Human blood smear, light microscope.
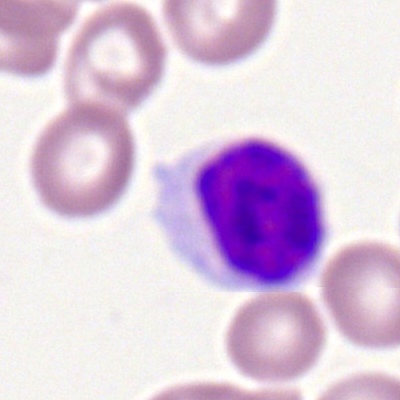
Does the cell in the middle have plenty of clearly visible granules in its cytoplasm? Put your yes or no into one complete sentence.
No, the cytoplasm of the cell shows no visible granules.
